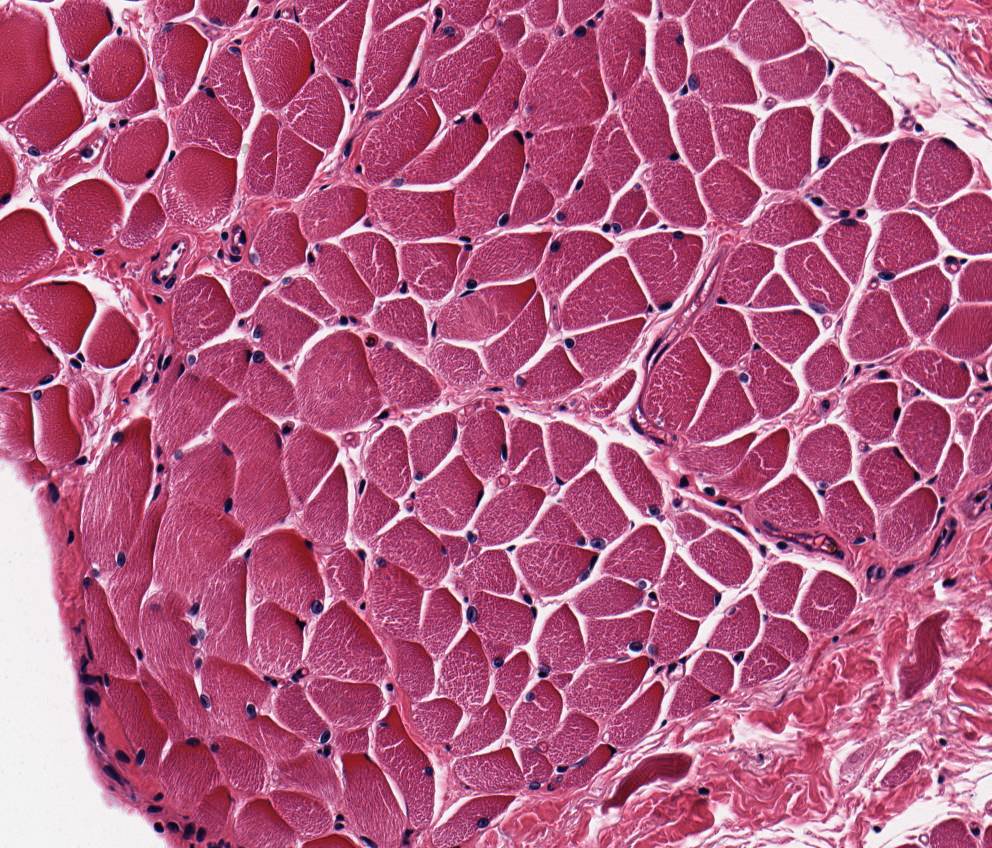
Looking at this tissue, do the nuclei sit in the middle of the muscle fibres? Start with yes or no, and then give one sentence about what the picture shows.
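No. The fibre nuclei are small, dark and lie at the edges of the fibres rather than in their centres.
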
